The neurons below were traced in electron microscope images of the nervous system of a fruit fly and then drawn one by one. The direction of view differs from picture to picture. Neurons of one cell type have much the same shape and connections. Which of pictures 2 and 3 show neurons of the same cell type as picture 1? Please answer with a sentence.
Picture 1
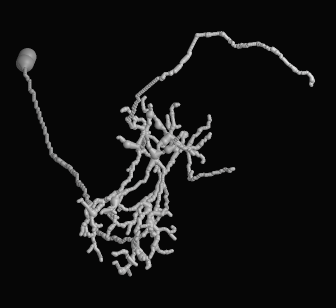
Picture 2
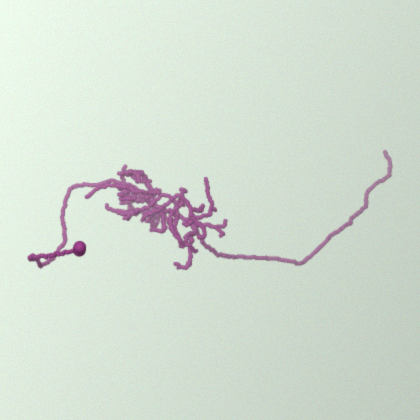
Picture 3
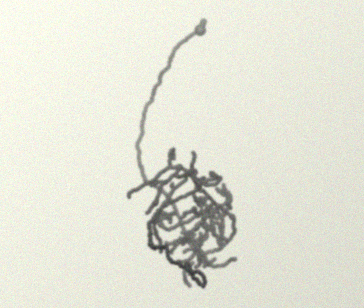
Picture 2 is of the same cell type.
